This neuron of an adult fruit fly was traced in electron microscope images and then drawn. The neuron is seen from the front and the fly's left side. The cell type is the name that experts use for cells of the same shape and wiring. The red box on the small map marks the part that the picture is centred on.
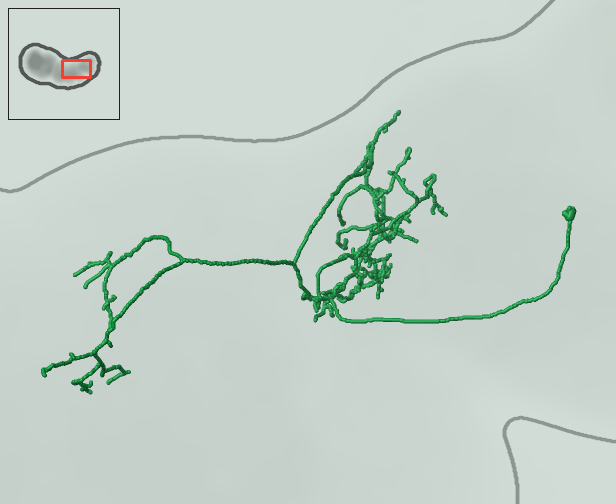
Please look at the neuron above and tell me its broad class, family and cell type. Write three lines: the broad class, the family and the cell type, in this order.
nerve-cord intrinsic neuron
hemilineage 18B
IN18B047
